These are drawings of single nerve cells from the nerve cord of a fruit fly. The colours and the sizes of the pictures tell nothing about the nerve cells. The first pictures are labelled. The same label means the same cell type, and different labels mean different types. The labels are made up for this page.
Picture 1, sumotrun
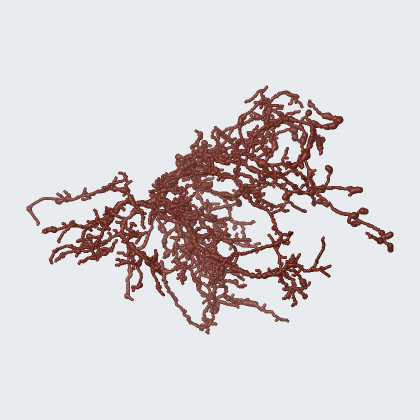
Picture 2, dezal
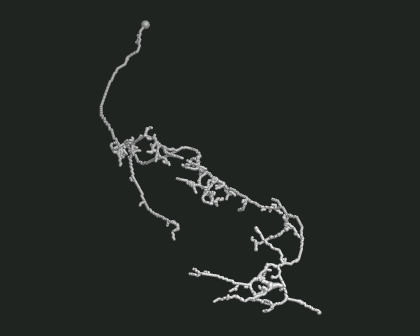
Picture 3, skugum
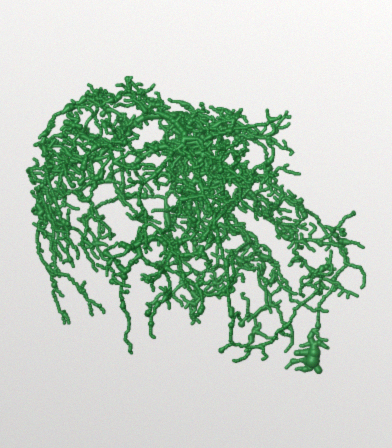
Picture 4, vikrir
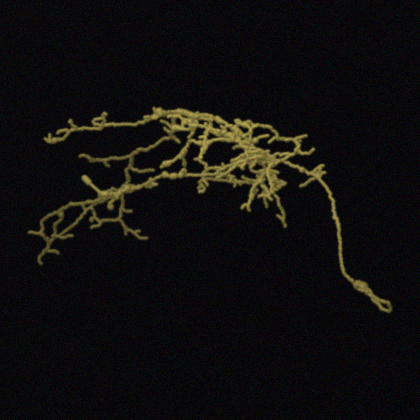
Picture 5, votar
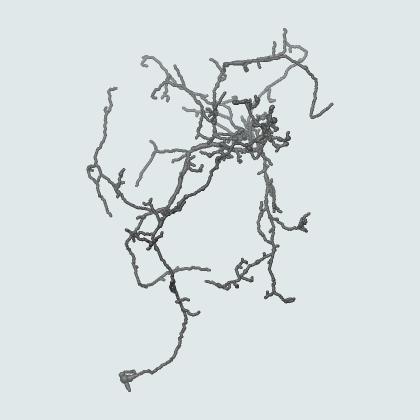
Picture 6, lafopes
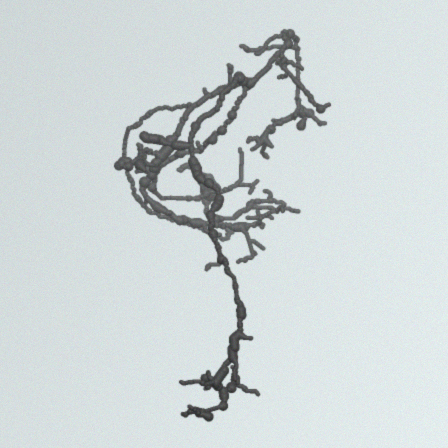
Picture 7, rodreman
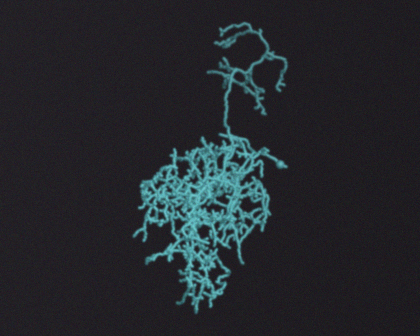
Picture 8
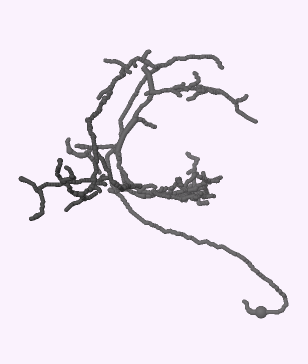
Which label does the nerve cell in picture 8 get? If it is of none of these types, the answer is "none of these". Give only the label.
lafopes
